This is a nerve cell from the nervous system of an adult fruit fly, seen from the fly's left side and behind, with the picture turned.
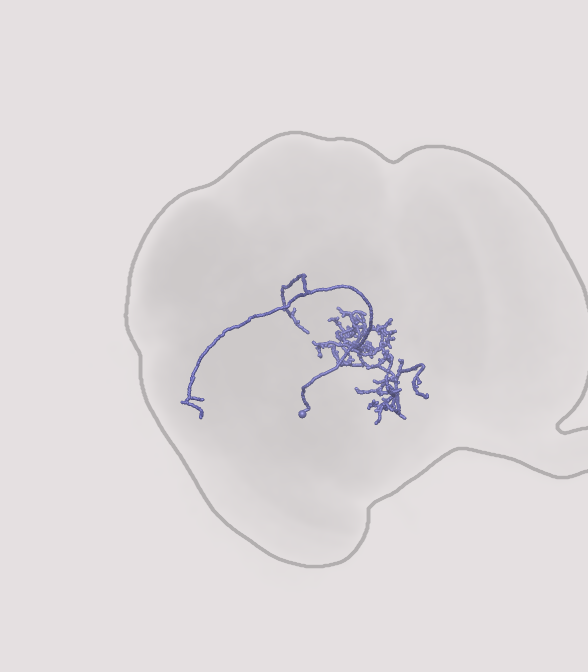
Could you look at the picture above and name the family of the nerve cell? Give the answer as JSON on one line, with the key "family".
{"family": "hemilineage LALv1_ventral"}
